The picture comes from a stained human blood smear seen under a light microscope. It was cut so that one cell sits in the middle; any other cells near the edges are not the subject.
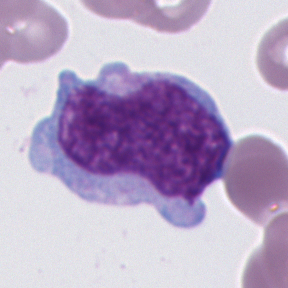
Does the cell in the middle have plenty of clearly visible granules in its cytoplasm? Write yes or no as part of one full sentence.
No, its cytoplasm is free of any visible granules.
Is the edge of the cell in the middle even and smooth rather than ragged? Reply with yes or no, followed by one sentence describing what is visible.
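No. The cell outline is irregular, with several rounded bulges of cytoplasm along its edge.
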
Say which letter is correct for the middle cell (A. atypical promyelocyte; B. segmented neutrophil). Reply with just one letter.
A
